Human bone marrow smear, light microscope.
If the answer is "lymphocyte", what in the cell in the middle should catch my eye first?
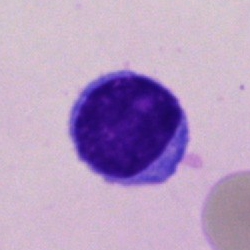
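This lymphocyte has a round outline. Its chromatin is dark purple and densely packed. In the cytoplasm no granules are seen, and no vacuoles either.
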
